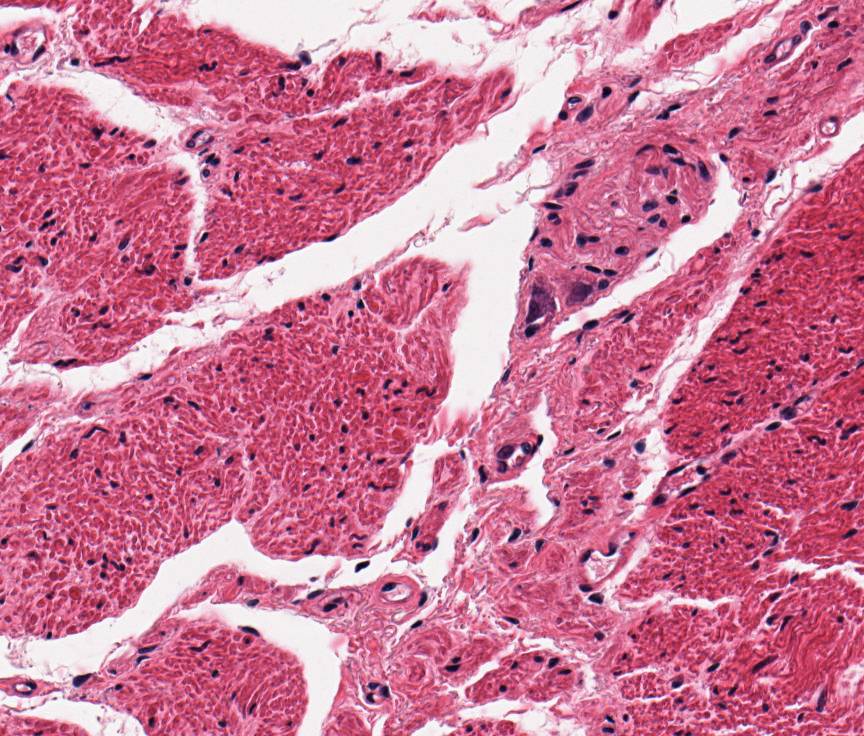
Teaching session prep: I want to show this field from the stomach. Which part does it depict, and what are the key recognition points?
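That's smooth muscle you've got there. The bundles have small dark nuclei scattered evenly right through their interior, and wide empty clefts run between them, the widest through the upper centre.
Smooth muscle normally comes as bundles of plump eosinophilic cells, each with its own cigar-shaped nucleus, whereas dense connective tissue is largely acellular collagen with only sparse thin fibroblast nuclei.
Just right of centre, a small group of large ganglion cells with purplish cytoplasm sits in the connective tissue, and there are no fat cells anywhere in the field.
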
